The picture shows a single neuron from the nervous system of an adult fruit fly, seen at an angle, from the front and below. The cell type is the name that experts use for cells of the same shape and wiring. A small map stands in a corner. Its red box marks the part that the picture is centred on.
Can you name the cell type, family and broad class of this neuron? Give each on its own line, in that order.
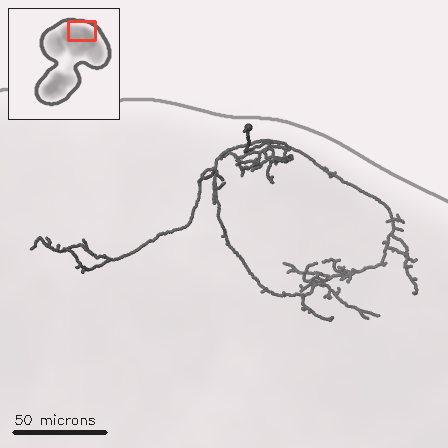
SMP723m
hemilineage SMPad1
central-brain intrinsic neuron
